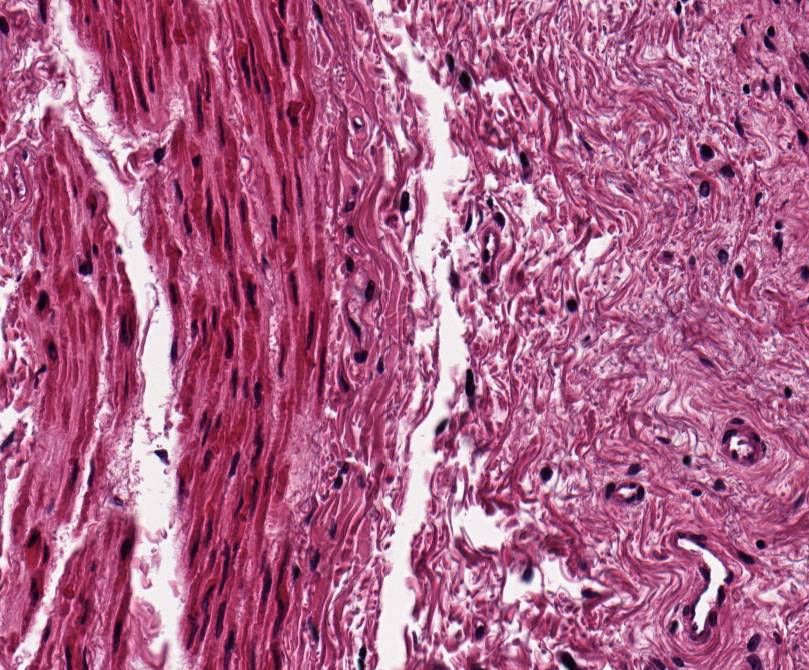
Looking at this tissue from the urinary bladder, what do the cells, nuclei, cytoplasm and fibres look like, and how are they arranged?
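You've got muscle bundles filling the left of the field and fibrous connective tissue on the right. The muscle fibres run roughly vertically, top to bottom, and their nuclei are elongated, lying parallel to the fibres' length. Notice too that the muscle cytoplasm takes a deeper red than the connective tissue beside it.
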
